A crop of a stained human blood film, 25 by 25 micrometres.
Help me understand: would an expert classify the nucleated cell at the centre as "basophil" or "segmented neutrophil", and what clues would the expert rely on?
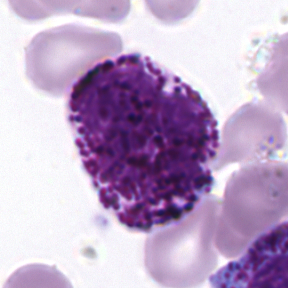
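Basophil, and here's why. The cell is packed with coarse, round, dark purple granules lying over the nucleus, so its outline can't be traced.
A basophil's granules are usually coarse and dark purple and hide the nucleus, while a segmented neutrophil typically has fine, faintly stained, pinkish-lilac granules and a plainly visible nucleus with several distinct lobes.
They cover the whole cell, and single granules bulge at the edge, beading the margin.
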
